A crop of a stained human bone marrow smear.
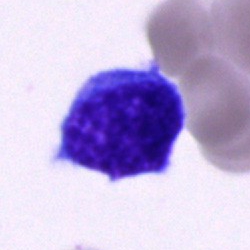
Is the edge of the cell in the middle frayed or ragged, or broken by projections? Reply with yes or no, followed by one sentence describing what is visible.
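Yes. A small pointed tag juts out from the lower left corner of the cell.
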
